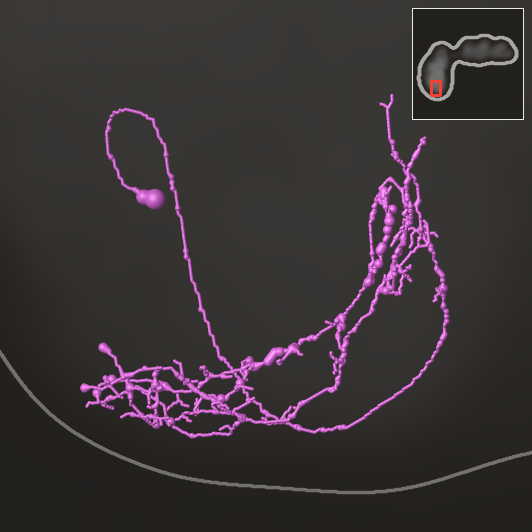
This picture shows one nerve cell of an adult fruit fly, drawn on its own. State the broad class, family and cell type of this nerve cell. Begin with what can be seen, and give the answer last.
The cell body can be seen on the left of the picture. The picture shows dozens of branch ends. Its broad class is central-brain intrinsic neuron. Its family is hemilineage SLPav2. It is of cell type SLP086.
